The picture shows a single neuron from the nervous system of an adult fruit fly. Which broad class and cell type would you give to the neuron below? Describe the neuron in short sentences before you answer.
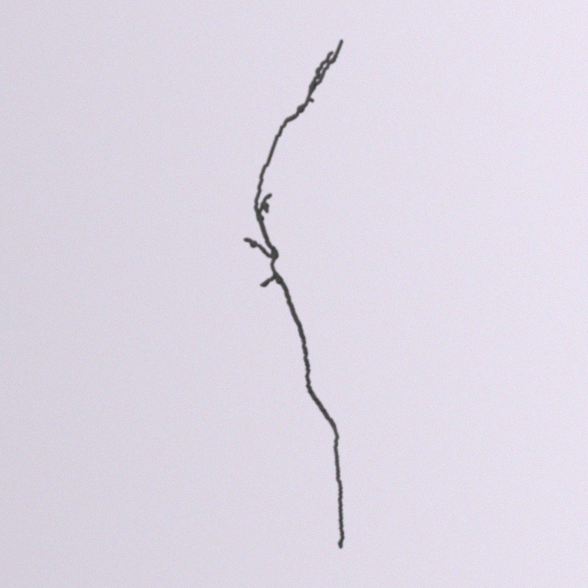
No cell body is drawn. It has a dozen or fewer branch ends. Its broad class is sensory neuron entering the nerve cord. The cell type is SNxx22.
